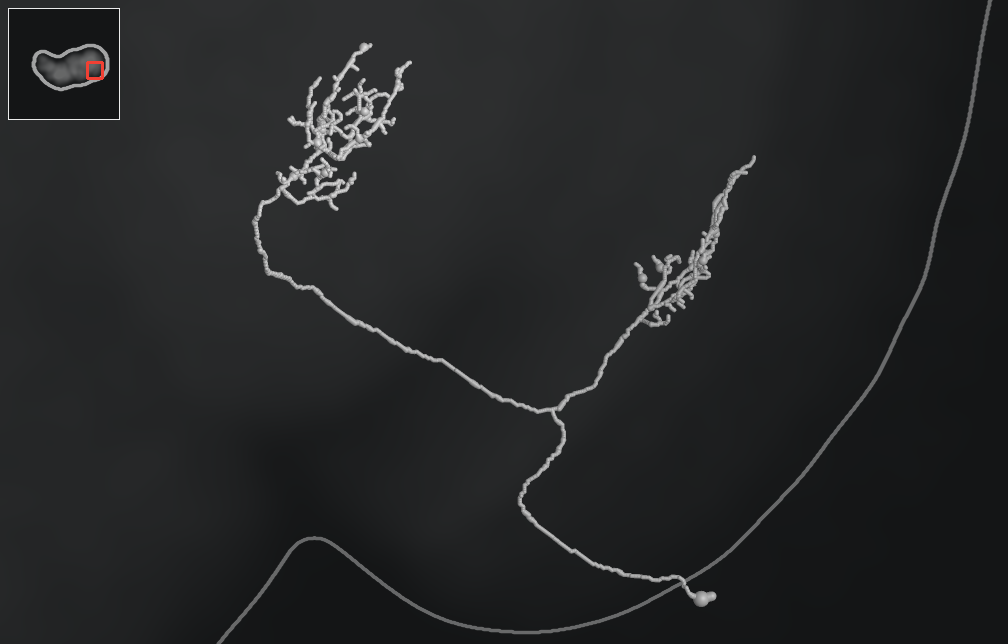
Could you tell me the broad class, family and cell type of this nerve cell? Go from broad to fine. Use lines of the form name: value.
broad class: optic-lobe intrinsic neuron
family: Tm
cell type: Tm30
